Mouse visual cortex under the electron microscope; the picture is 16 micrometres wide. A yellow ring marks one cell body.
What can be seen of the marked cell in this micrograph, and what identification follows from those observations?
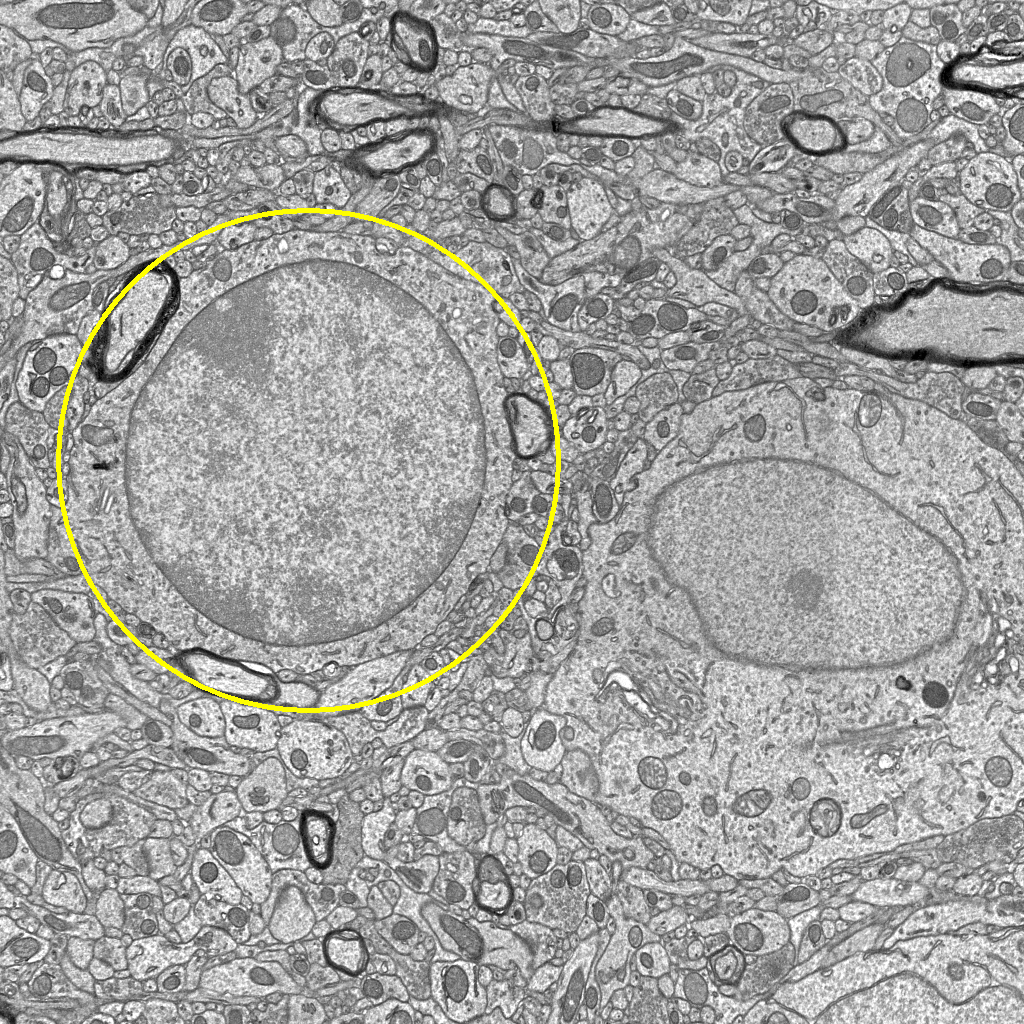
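Nucleus large, nearly circular, outline wholly inside the ring. No nucleolus seen. Few mitochondria in the cytoplasmic rim. Cell: oligodendrocyte.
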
